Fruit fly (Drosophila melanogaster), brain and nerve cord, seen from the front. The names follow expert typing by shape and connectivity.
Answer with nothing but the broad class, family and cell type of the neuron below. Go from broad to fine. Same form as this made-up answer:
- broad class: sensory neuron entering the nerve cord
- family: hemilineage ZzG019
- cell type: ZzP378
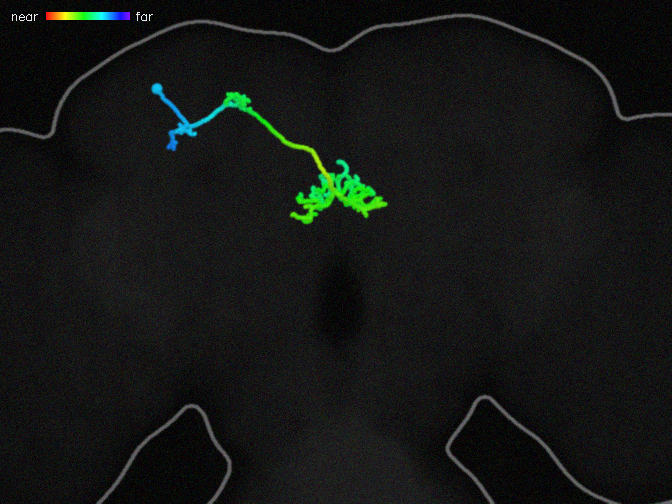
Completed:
- broad class: central-brain intrinsic neuron
- family: hemilineage DL1_dorsal
- cell type: FB2F_c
